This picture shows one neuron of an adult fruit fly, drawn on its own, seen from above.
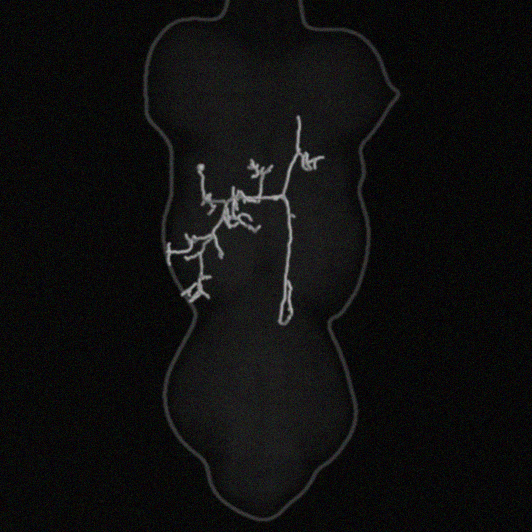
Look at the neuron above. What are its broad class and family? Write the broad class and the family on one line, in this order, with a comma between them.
nerve-cord intrinsic neuron, hemilineage 07B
